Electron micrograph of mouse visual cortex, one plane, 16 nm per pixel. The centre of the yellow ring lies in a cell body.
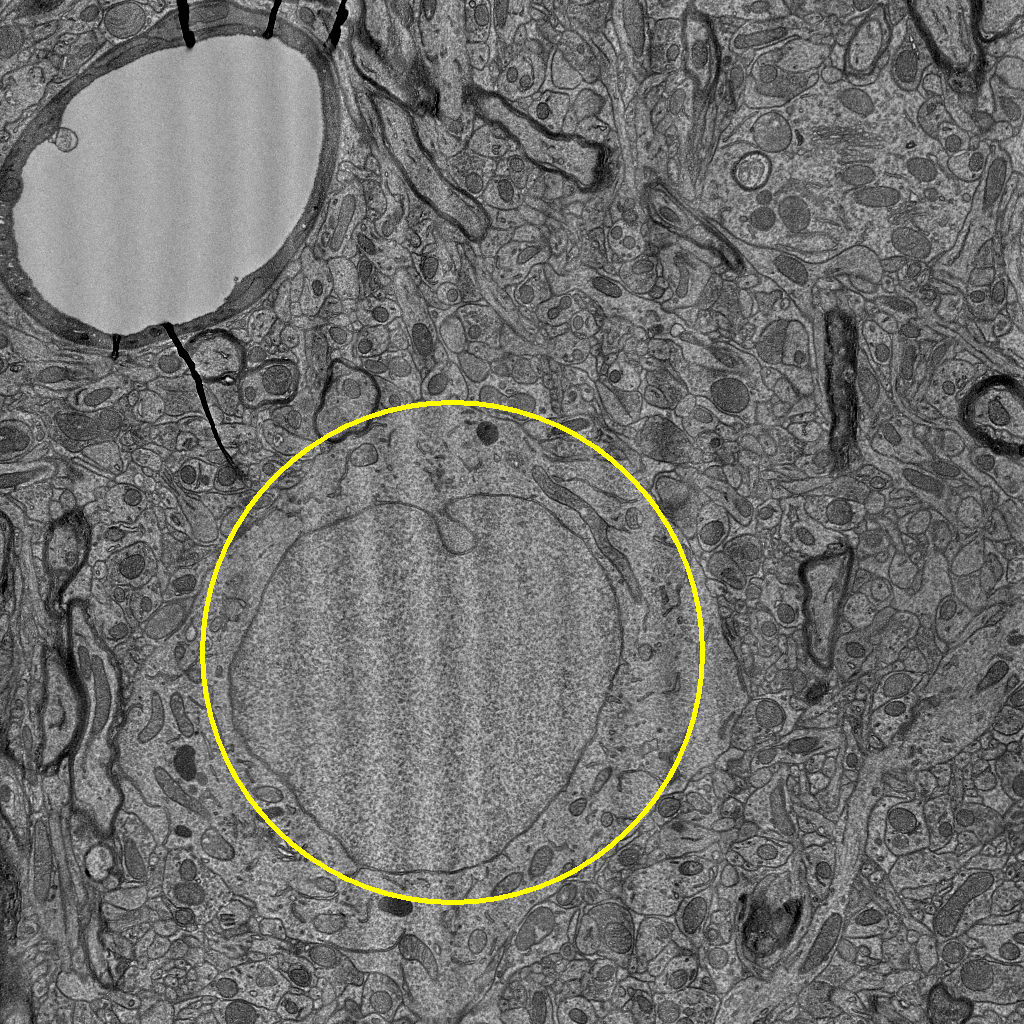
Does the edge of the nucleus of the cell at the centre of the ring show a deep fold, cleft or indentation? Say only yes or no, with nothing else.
Yes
